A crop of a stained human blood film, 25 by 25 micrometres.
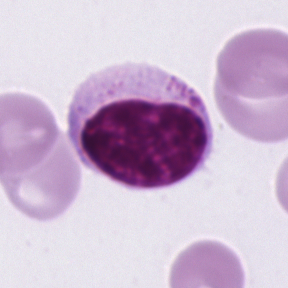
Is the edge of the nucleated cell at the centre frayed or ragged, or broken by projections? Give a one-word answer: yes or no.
No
